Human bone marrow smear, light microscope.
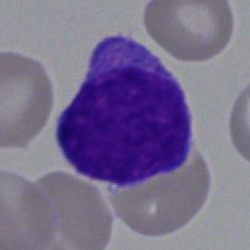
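Blast, the central cell of the smear. What little cytoplasm I can see is deep blue-violet, close to the tone of the nucleus. The chromatin seems finely textured, with faint paler mottling instead of coarse dark clumps. I see no distinct granules and no vacuoles in the cell.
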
